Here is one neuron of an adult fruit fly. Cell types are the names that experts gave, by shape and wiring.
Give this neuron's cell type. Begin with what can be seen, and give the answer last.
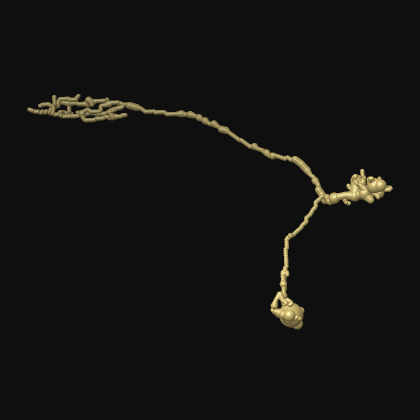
In this view it is wider than it is tall. This is an optic-lobe intrinsic neuron. Its cell type is T1.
